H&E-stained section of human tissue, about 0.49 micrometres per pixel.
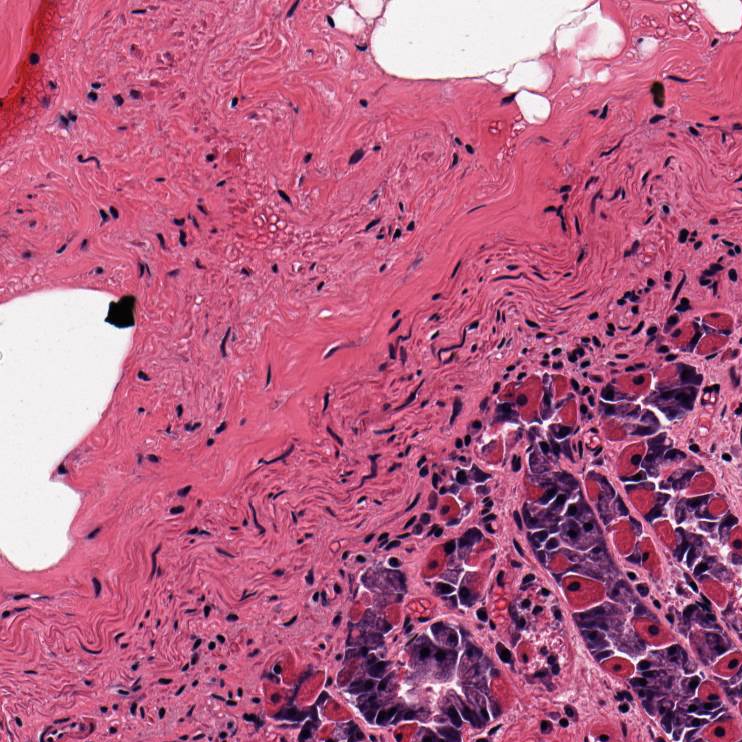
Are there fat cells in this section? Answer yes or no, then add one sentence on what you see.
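Yes. A few empty fat cell vacuoles lie at the top edge of the field.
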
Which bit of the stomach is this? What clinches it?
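Dense connective tissue, I think: the fibrous stroma filling all but the glandular lower right. Its collagen bundles are dense, wavy and pink, with scattered dark spindle-shaped nuclei.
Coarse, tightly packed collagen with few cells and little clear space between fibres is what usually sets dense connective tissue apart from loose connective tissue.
The lower right is glandular: large round-to-polygonal cells with bright pink cytoplasm and one central round nucleus, and between them many cells with dark purple granular cytoplasm.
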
